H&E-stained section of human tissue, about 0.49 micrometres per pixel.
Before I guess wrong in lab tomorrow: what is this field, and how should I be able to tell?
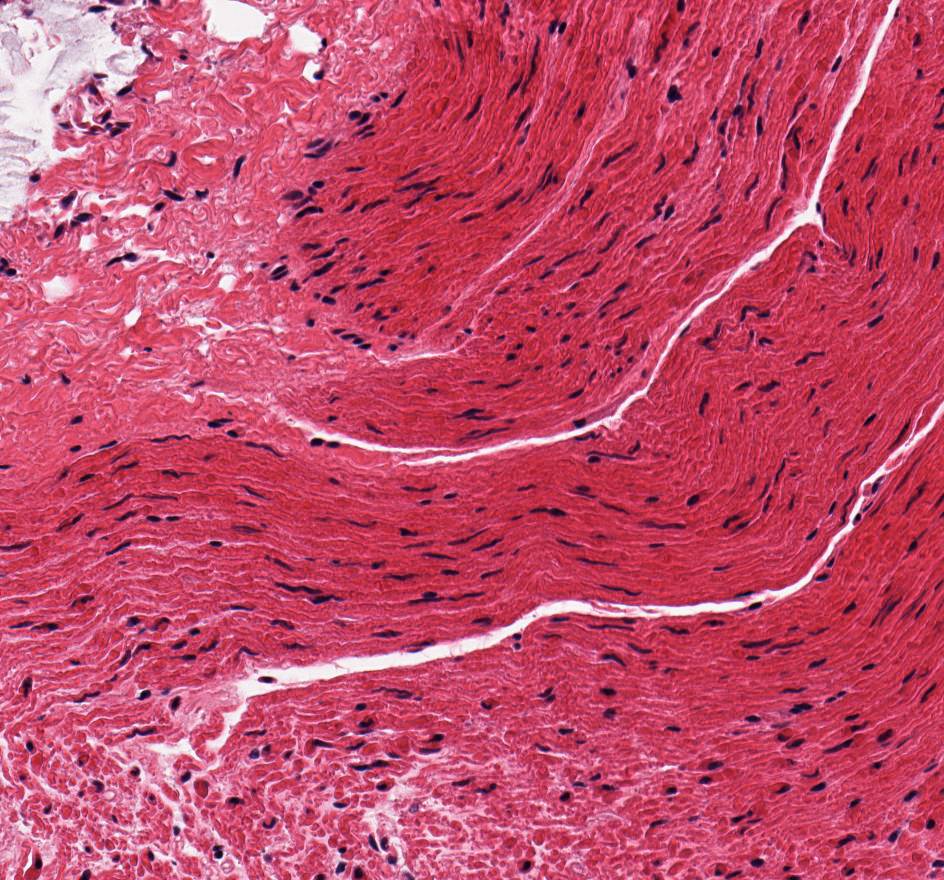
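Looking this over, most of the field is smooth muscle. Densely packed, deeply eosinophilic fibres are grouped into parallel bundles, and their dark, elongated nuclei lie along the fibres' long axis.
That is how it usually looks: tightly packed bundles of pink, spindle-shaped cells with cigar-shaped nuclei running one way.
At the upper left, though, the fibres give way to looser, paler pink, wavy strands with few nuclei.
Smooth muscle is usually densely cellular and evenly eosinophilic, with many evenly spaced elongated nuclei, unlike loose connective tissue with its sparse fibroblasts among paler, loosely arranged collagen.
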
